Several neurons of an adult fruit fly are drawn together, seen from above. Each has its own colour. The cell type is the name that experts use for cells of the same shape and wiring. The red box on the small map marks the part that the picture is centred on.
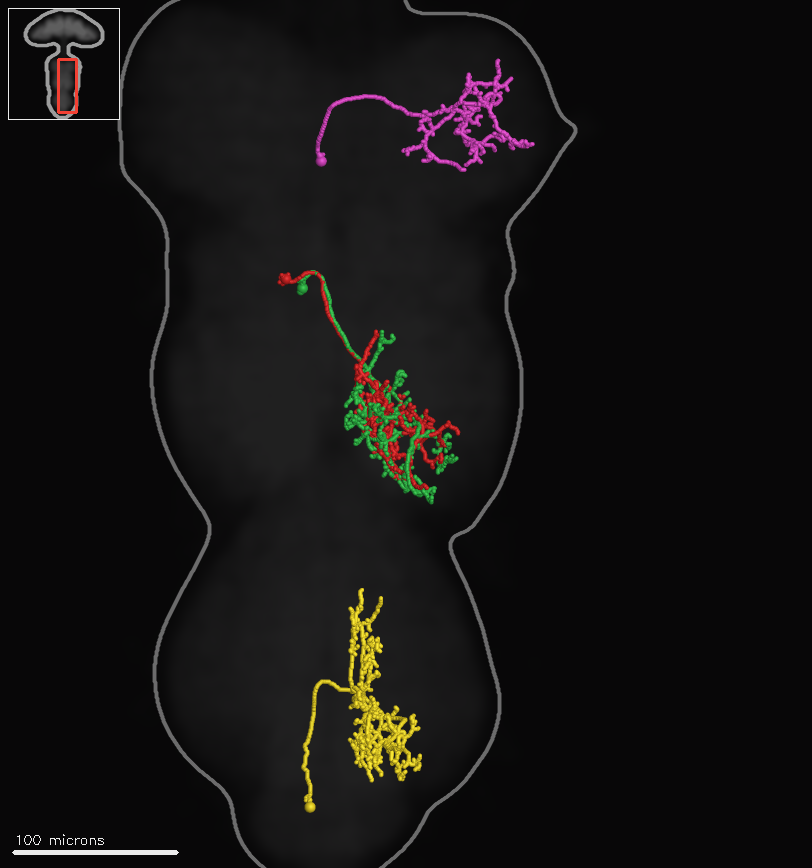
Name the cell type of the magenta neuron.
IN13B057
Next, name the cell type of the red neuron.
IN13B042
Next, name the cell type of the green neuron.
IN13B050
